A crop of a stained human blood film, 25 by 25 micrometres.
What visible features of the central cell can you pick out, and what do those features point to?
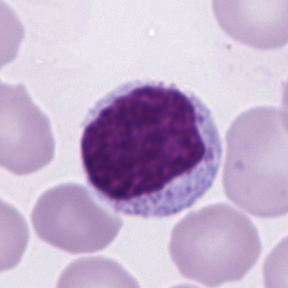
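Look first at the nucleus: it is oval, about 11 by 9 micrometres, with a shallow notch on its right side, and it fills about 70% of the cell's area. Its chromatin is dense, dark purple and coarsely clumped. Around it runs a pale blue-grey rim of cytoplasm, widest at the lower right, with fine purplish granules scattered through it. The whole cell measures about 12 micrometres across. What you are looking at is a large granular lymphocyte.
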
